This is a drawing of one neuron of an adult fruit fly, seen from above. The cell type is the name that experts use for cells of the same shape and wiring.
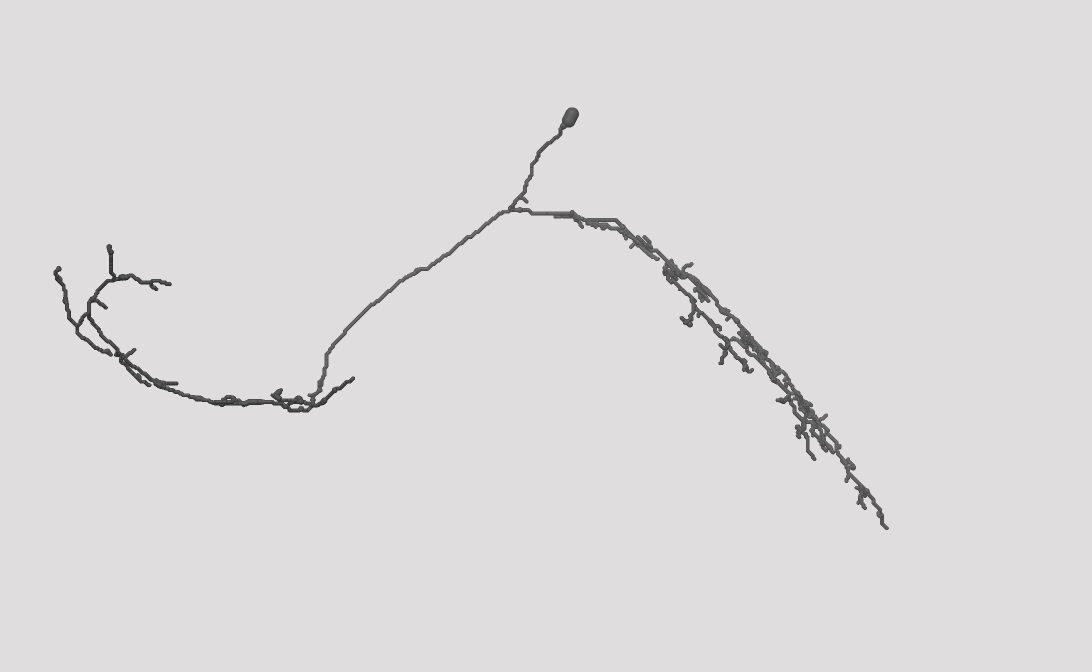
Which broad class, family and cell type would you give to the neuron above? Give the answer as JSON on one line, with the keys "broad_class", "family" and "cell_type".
{"broad_class": "visual projection neuron", "family": "MeVP", "cell_type": "MeVP16"}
